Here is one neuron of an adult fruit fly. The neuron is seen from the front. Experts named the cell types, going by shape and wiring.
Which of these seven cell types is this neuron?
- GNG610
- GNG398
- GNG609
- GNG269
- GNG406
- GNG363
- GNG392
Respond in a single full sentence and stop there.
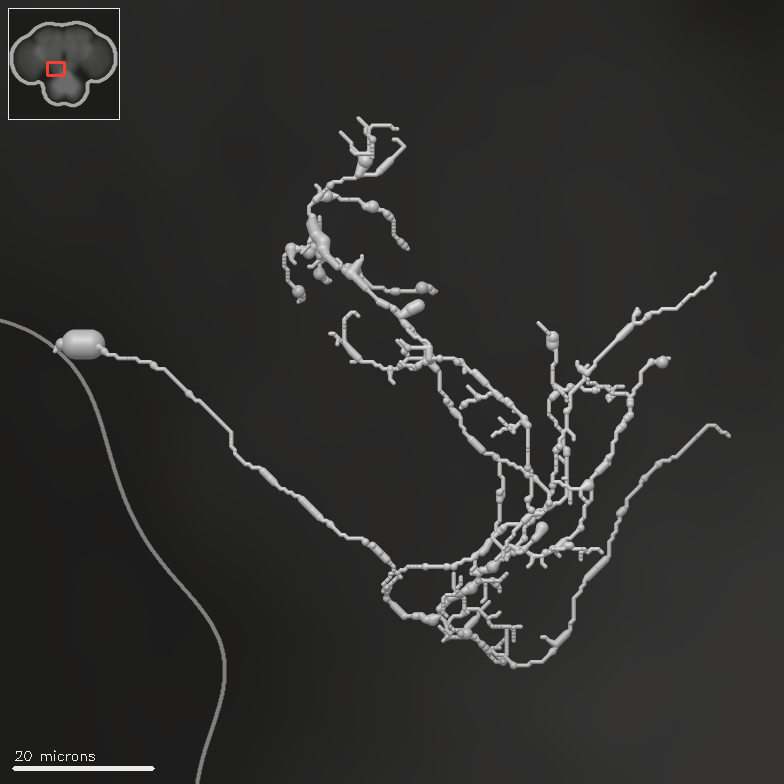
The neuron is a member of cell type GNG609.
